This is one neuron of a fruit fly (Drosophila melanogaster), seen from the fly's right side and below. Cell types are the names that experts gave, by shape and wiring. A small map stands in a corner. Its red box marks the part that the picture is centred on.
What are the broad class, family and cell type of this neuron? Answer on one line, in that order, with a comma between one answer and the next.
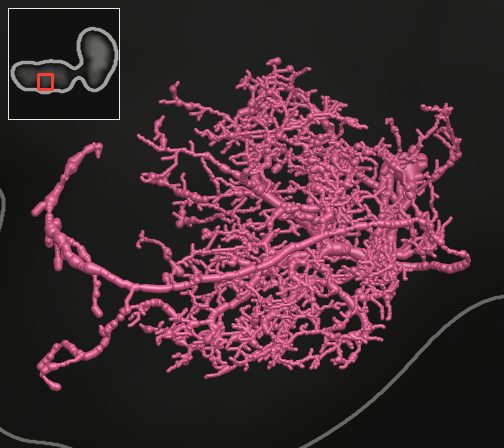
nerve-cord intrinsic neuron, hemilineage 09A, IN09A002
